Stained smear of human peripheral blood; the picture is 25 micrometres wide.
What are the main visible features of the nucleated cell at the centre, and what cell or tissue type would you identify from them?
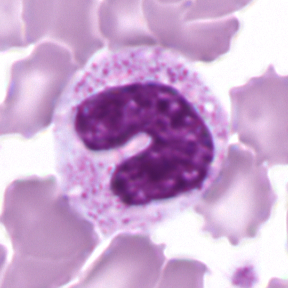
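Notice how round and smooth the outline is. Now follow the deep notch of pale cytoplasm that cuts into the nucleus from the left. The chromatin is dark purple and coarsely clumped, and fine pink-red granules are scattered through all of the cytoplasm. What you are looking at is a band neutrophil.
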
